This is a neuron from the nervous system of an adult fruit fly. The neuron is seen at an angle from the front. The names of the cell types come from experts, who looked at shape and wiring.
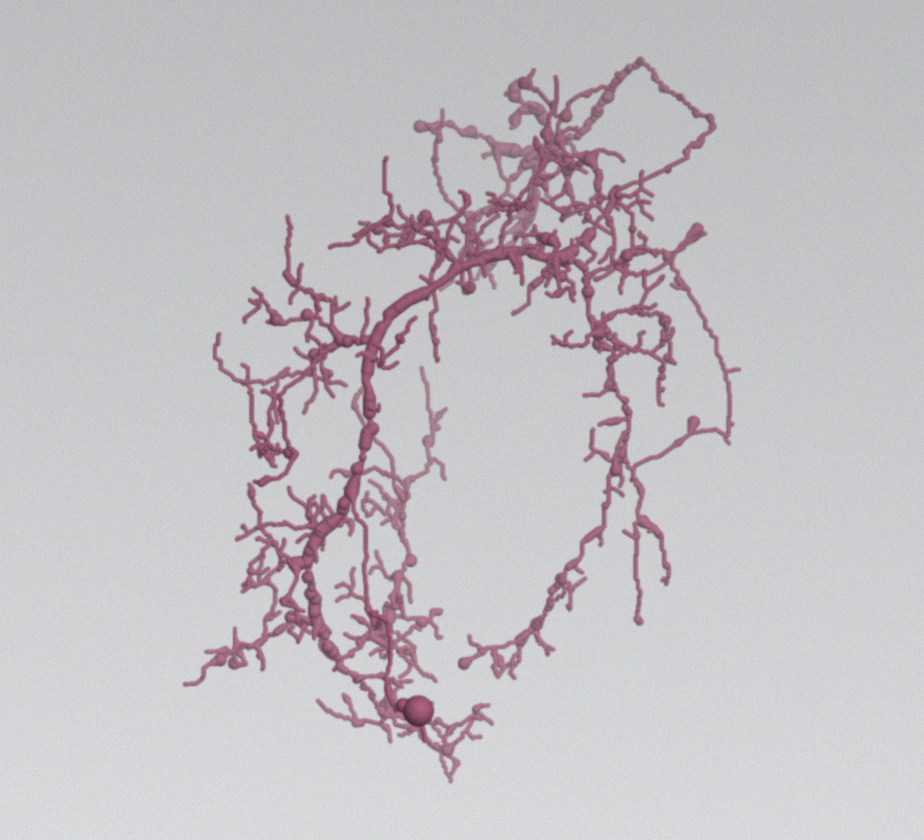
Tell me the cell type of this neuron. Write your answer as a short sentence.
The cell type is IN08A019.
